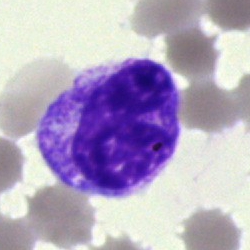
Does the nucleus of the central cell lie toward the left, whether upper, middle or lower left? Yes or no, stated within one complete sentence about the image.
No, it is to the left of the nucleus that most cytoplasm lies.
